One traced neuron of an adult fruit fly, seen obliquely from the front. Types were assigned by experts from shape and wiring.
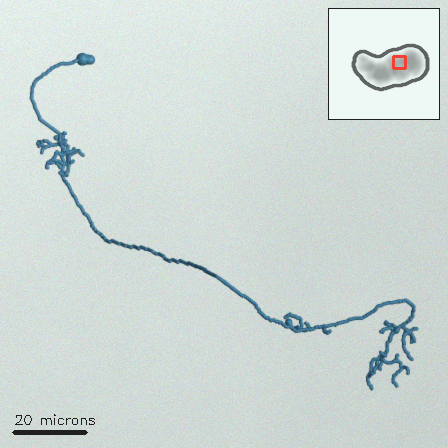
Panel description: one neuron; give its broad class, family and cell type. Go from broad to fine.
central-brain intrinsic neuron; class CX; PFNp_a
